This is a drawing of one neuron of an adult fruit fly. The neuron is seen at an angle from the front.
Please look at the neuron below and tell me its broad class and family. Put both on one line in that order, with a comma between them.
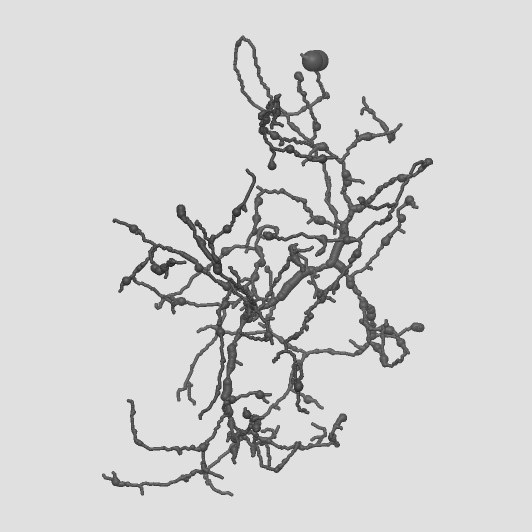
nerve-cord intrinsic neuron, hemilineage 03A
